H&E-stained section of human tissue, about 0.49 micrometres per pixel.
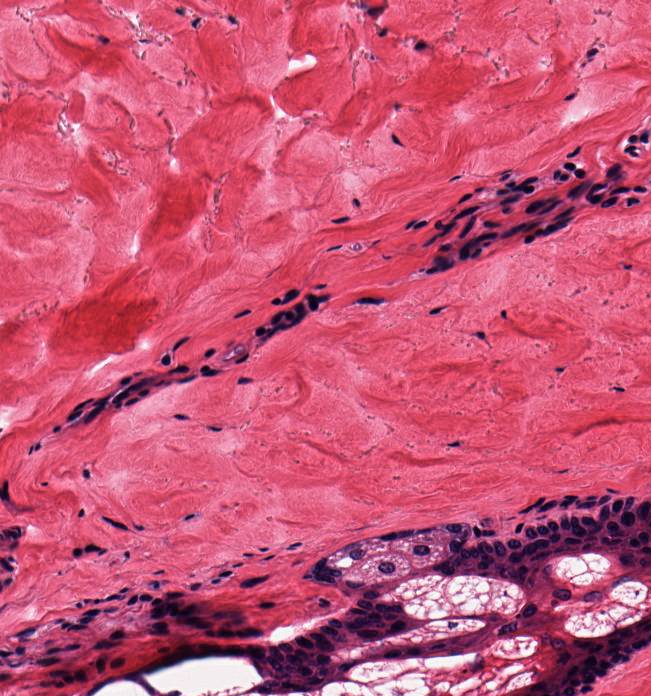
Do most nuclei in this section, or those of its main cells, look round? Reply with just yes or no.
No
